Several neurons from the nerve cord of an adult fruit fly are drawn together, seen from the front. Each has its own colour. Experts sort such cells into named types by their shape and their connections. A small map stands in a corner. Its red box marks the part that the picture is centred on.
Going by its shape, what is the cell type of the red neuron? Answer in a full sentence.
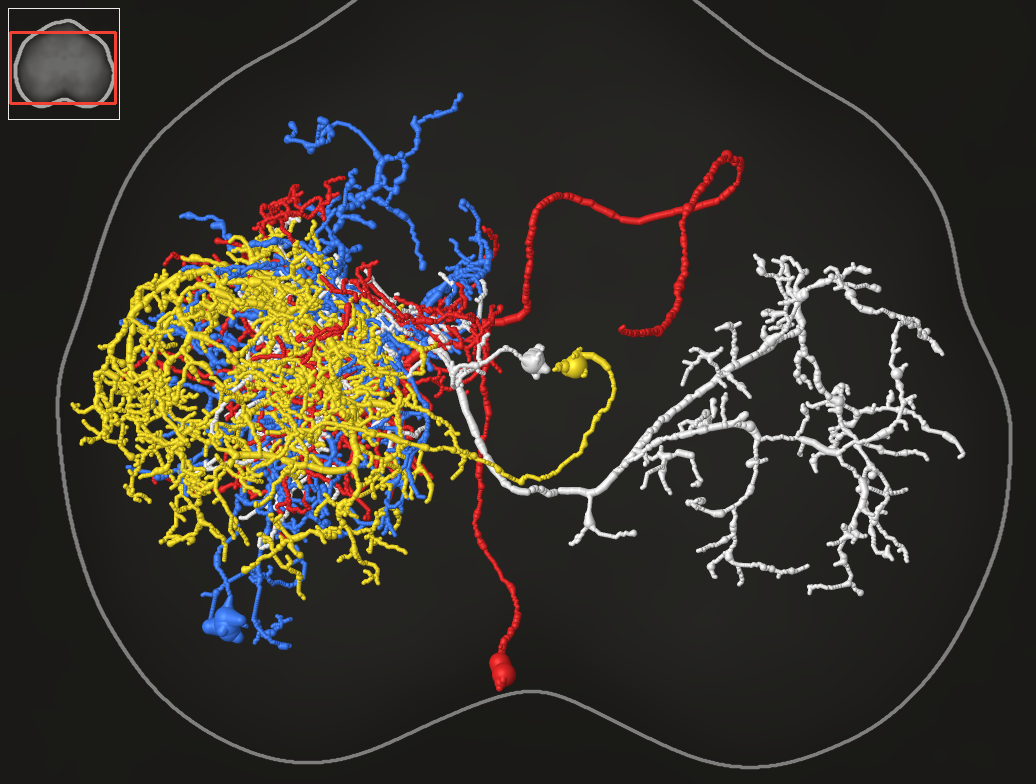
The cell type is AN06B011.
